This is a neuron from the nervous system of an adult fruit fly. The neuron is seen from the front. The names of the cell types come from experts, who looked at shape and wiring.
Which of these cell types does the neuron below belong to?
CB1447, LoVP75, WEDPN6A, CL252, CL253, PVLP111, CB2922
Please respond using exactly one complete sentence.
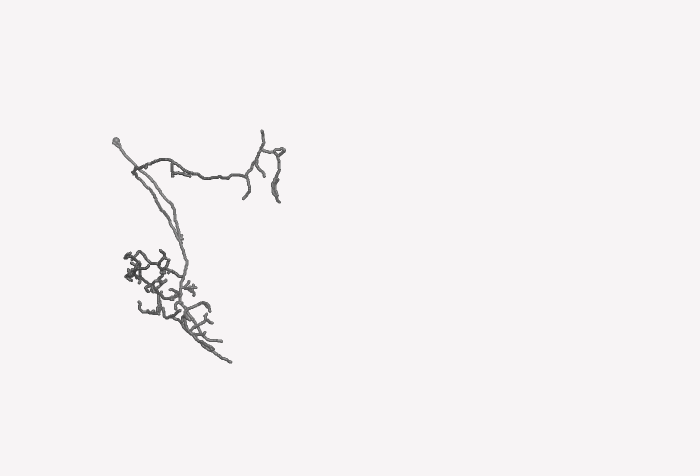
The neuron is of cell type CL252.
